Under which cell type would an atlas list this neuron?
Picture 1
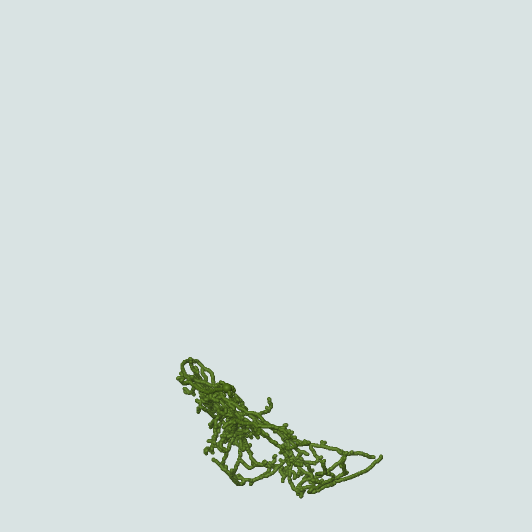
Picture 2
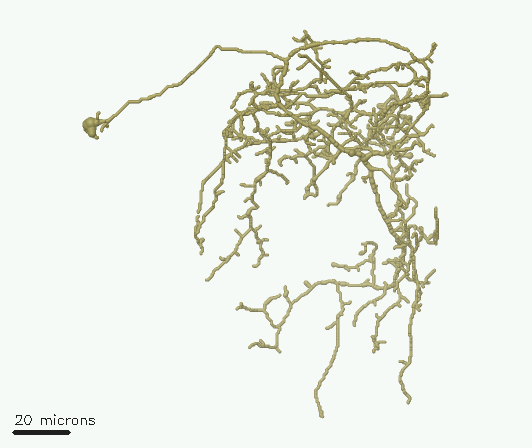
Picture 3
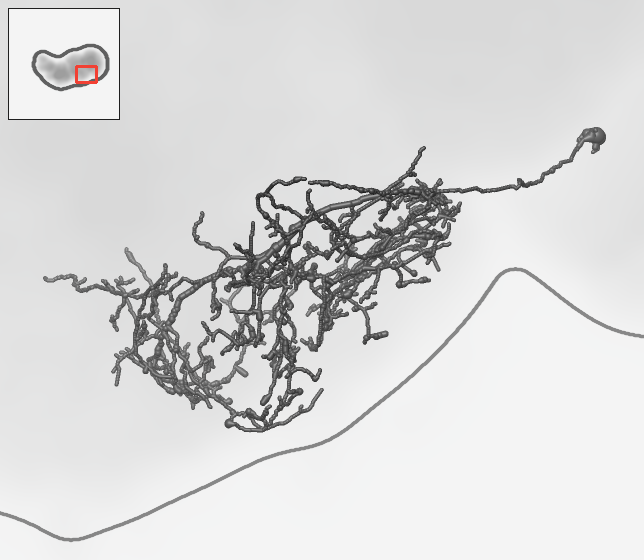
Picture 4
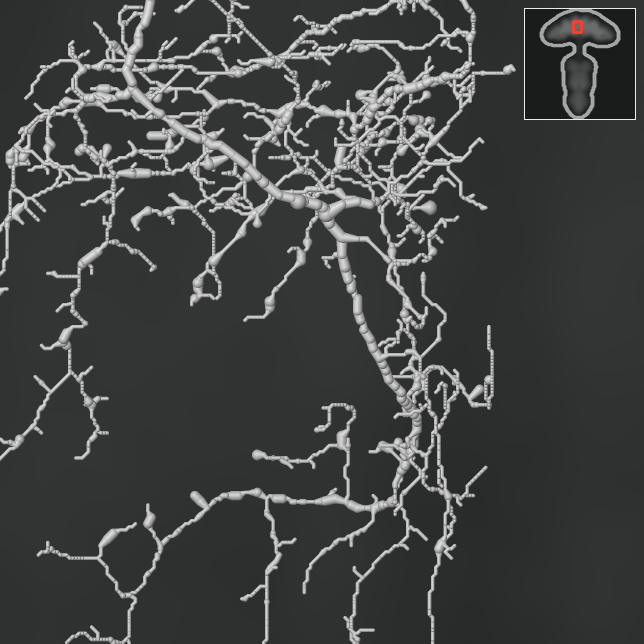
GNG585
